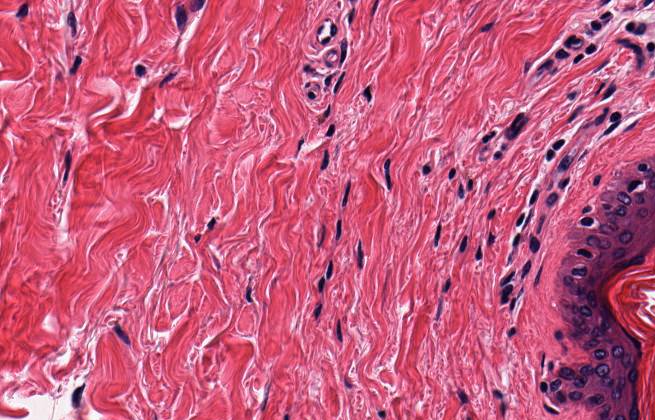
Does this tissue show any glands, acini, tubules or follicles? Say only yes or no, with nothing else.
No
